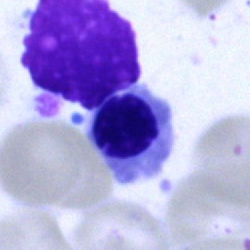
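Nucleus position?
Upper left of the cell; most cytoplasm lies to the right and below.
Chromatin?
Dense, dark purple throughout.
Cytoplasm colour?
Pale lilac-blue.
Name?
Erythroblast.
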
